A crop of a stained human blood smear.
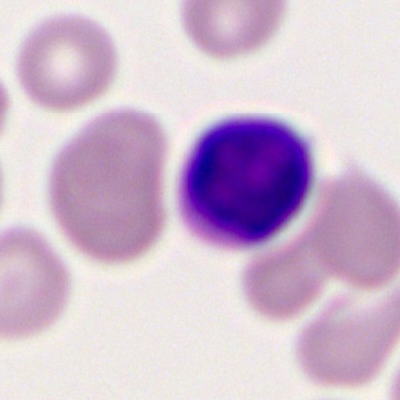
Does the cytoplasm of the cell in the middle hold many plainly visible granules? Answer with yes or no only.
No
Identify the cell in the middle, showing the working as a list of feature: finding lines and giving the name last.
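Cytoplasm: just a thin rim around the nucleus.
Widest bit: lower left of the cell.
Nucleoli: none to be seen.
Edge: round and smooth all the way.
What it is: a lymphocyte.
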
